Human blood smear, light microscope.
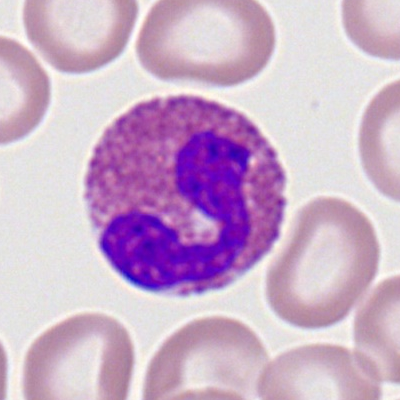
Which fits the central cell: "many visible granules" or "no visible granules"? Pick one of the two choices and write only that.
Many visible granules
